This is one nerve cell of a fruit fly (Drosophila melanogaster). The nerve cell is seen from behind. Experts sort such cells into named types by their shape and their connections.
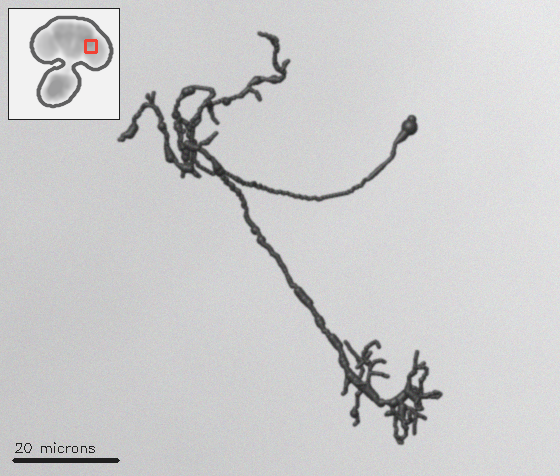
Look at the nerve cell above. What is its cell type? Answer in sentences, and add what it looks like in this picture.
Its cell type is LC12. This is a visual projection neuron. The cell body is at the upper right of the picture. By the scale bar it is about 80 microns tall in this view.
